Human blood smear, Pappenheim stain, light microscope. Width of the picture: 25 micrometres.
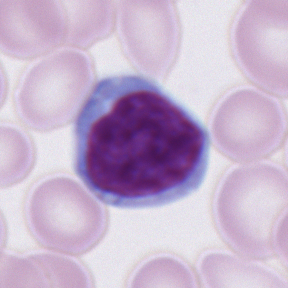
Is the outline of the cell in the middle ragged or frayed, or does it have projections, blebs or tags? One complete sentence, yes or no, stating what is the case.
No, the cell's outline is smooth, without projections.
